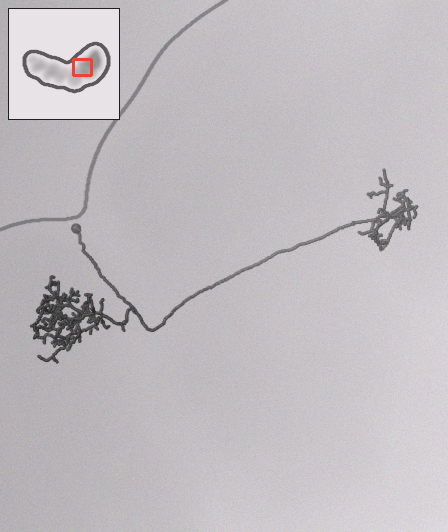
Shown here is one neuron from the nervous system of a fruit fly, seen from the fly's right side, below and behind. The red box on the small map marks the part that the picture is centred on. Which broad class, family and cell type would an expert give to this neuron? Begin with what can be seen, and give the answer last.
The cell body is on the left of the picture. In this view it is wider than it is tall. It is a visual projection neuron. Its family is hemilineage VPNd2. It is of cell type LC10a.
